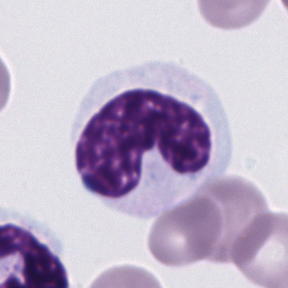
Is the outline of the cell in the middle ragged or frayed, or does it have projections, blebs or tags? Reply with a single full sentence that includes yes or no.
No, this cell has a smooth edge with no projections, blebs or tags.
